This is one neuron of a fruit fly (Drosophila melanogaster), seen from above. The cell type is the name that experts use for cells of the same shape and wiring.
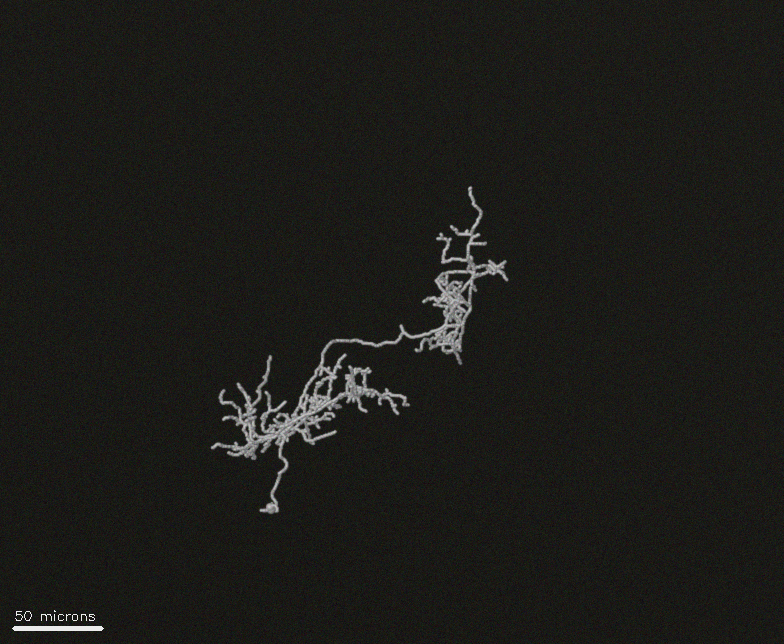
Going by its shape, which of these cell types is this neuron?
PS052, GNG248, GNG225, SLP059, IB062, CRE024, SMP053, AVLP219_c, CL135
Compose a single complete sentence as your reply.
By cell type, this neuron is classified as IB062.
